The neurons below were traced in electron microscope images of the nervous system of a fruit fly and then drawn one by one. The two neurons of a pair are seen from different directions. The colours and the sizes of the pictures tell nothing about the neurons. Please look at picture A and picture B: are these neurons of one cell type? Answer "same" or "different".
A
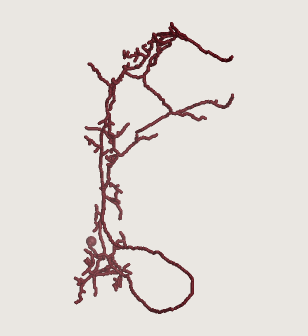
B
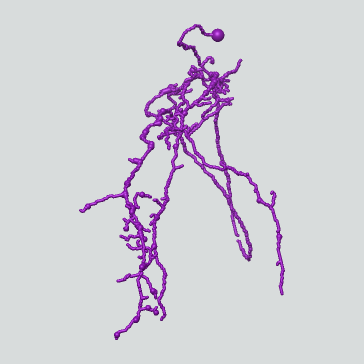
same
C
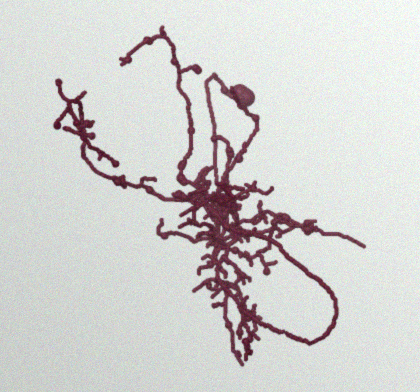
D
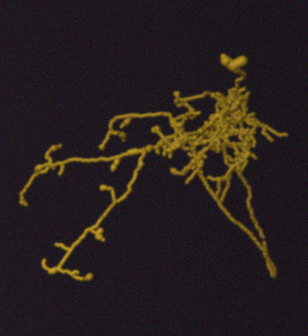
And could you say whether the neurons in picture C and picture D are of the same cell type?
same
